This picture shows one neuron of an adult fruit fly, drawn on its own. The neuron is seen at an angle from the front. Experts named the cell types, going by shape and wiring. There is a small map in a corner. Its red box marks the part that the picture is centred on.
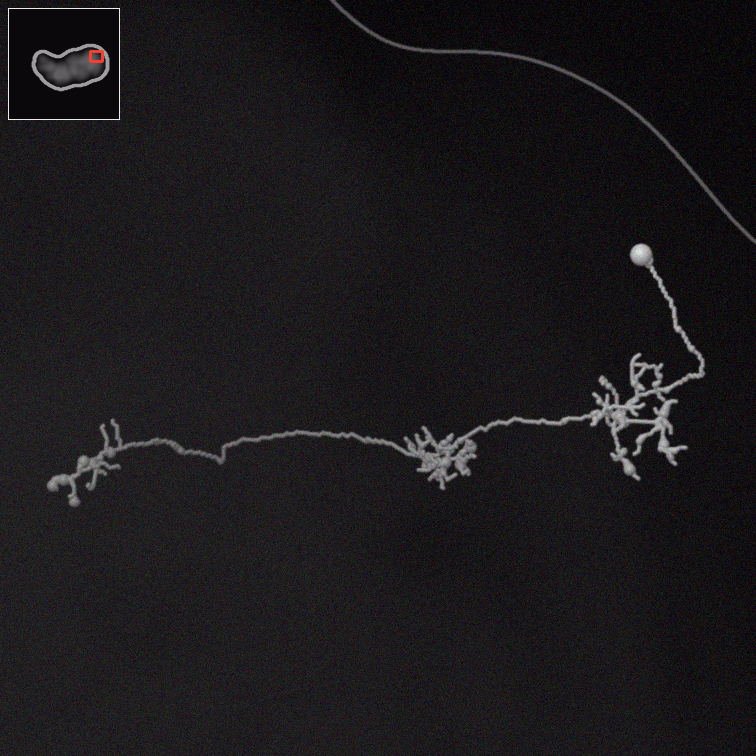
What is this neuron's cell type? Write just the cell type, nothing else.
Tm6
